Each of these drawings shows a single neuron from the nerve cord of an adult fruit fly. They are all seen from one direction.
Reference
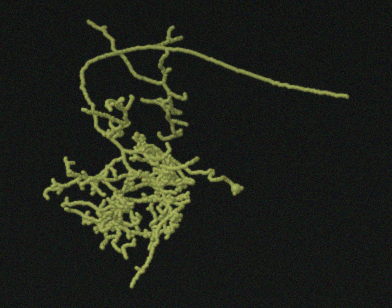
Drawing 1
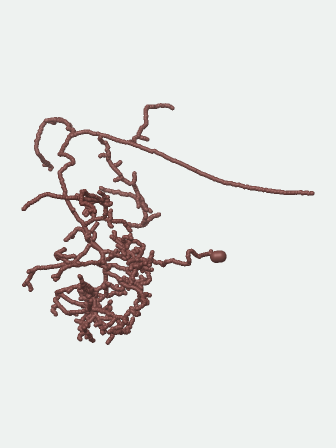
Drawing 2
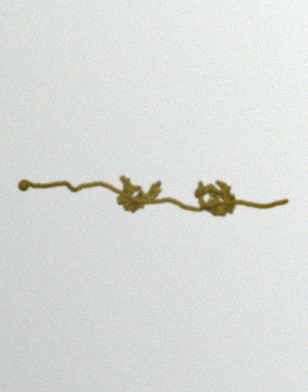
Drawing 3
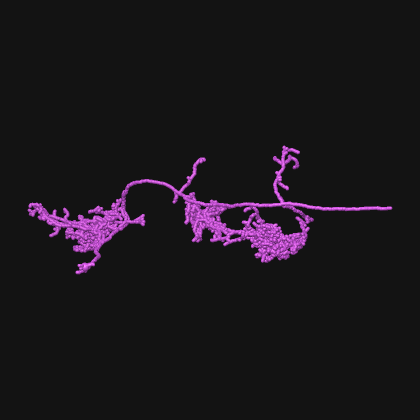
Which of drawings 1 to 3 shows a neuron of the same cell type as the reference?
1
